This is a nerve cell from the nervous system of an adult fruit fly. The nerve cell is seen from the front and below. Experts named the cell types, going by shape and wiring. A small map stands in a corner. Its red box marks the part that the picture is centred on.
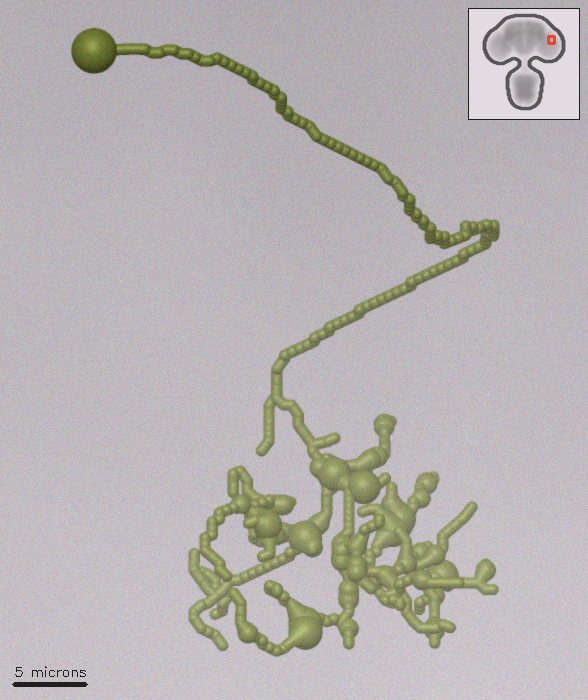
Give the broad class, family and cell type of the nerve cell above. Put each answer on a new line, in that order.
optic-lobe intrinsic neuron
Cm
Cm1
